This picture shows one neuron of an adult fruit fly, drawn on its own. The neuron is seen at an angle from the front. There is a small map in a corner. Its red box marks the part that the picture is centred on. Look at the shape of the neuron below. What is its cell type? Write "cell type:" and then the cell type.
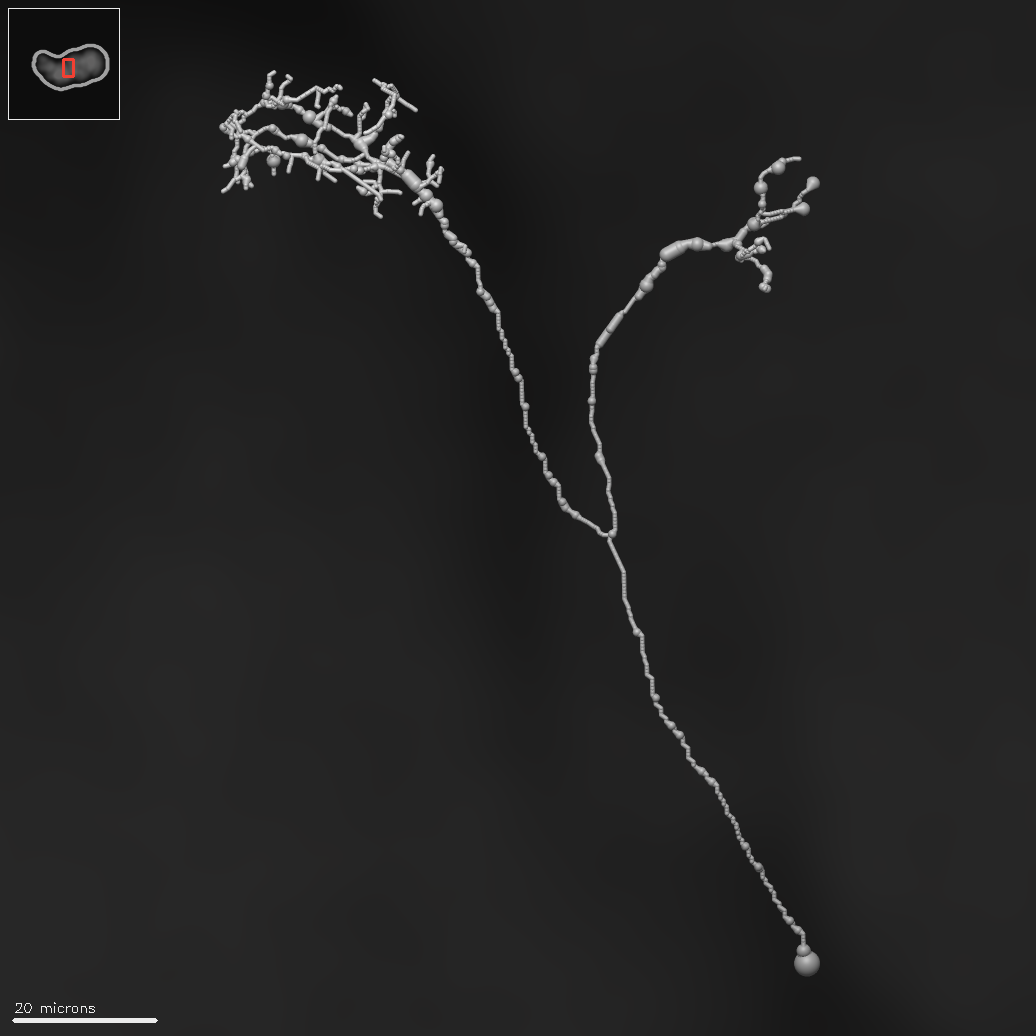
cell type: LC13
